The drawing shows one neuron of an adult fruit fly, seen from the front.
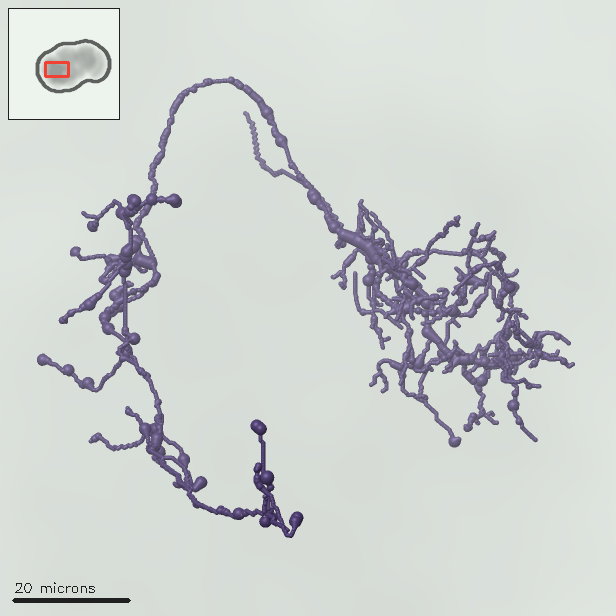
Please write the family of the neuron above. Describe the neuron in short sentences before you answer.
The drawing shows no cell body. From left to right in the picture it spans about 95 microns. The picture shows dozens of branch ends. This is a nerve-cord intrinsic neuron. Its family is hemilineage 06A.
